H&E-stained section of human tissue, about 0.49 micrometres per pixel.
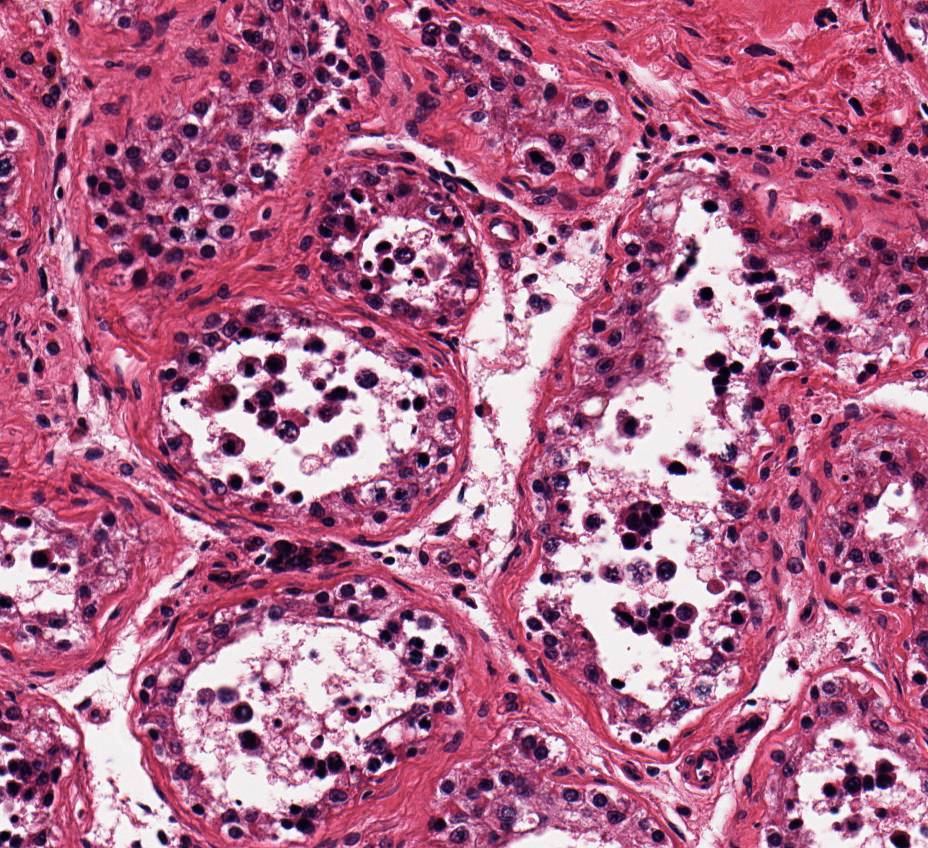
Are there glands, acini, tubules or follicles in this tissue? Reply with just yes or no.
Yes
